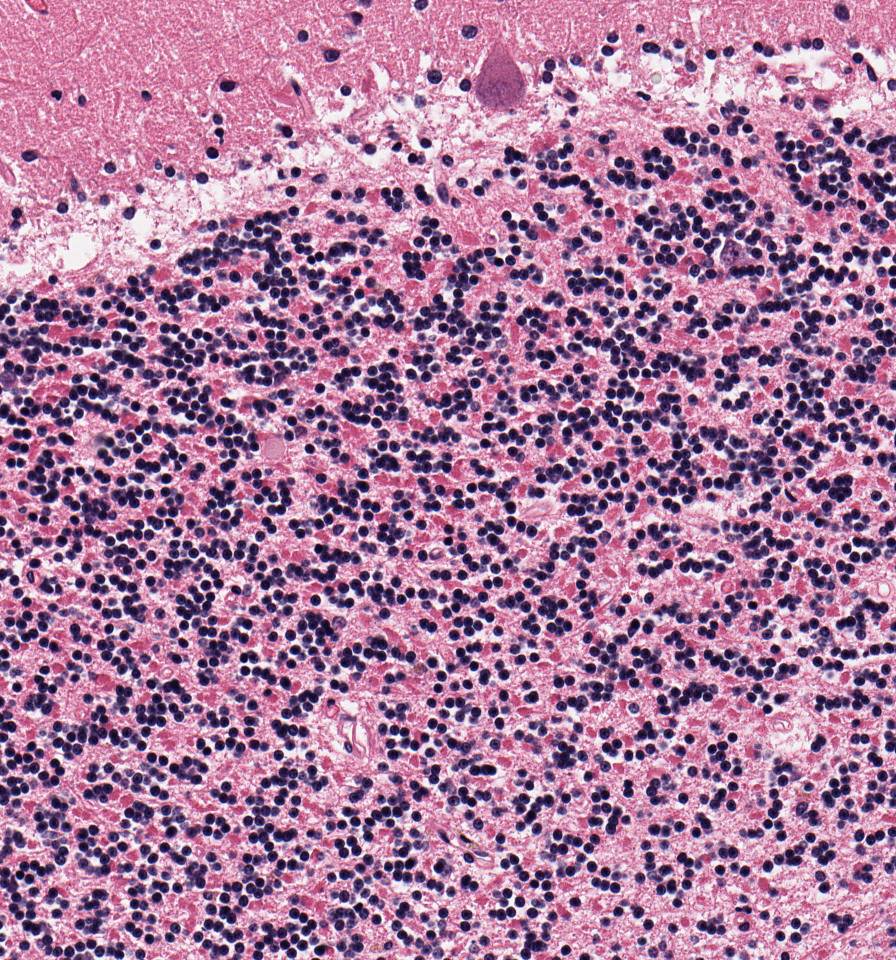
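Cerebellum, haematoxylin and eosin. Dense layer: packed granule cells, small round uniformly dark blue nuclei, scarcely any visible cytoplasm; small irregular pink cell-free patches scattered throughout. Pale upper layer: sparsely cellular, scattered small dark nuclei in a fibrillar background. Single large flask-shaped Purkinje cell, purple cytoplasm, near top centre at the edge of the pale layer.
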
